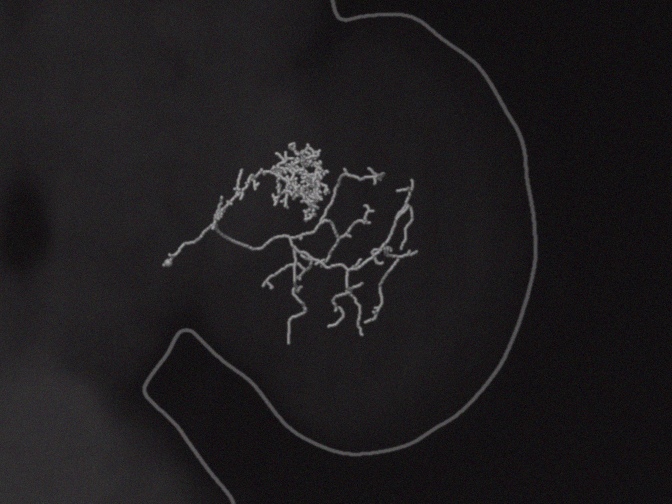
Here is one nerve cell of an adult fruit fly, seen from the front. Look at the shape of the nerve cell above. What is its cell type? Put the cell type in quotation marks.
"LOLP1"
